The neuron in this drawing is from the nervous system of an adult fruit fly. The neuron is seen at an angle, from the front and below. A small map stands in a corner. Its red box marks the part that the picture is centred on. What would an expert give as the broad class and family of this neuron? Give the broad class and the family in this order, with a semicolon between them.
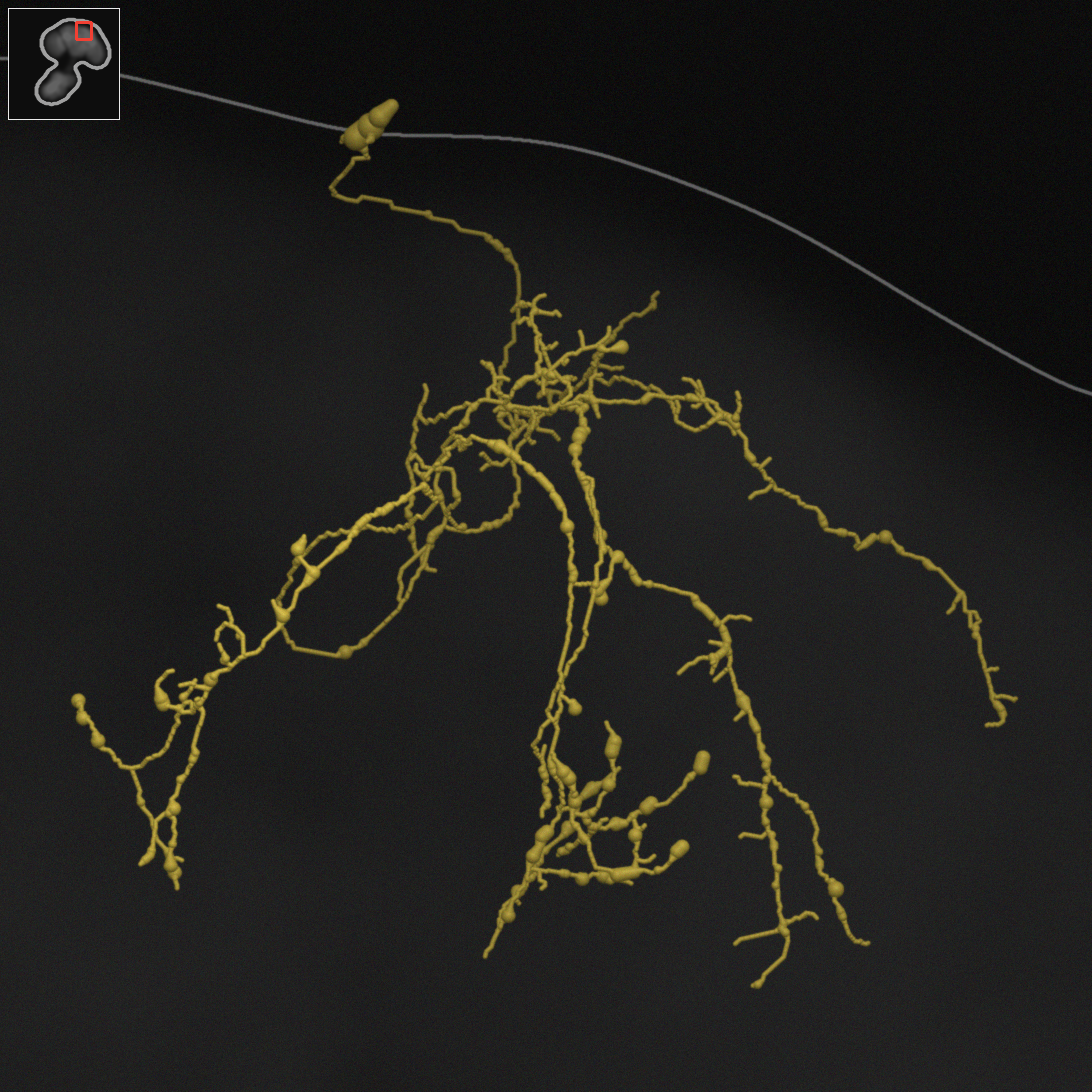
central-brain intrinsic neuron; hemilineage SMPad3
